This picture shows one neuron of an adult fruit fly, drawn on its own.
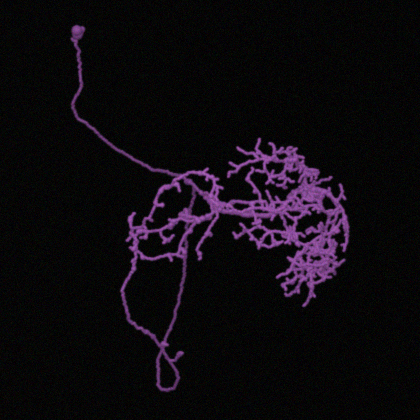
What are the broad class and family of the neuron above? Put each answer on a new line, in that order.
central-brain intrinsic neuron
hemilineage LALv1_ventral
